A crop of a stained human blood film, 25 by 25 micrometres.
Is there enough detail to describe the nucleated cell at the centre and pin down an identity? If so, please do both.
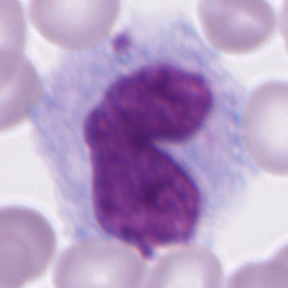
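Notch cutting in from the right side folds the nucleus. Chromatin fine and streaky, without coarse dark clumps. Cytoplasm pale grey-blue; small dark purple dot at its upper edge. Monocyte.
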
